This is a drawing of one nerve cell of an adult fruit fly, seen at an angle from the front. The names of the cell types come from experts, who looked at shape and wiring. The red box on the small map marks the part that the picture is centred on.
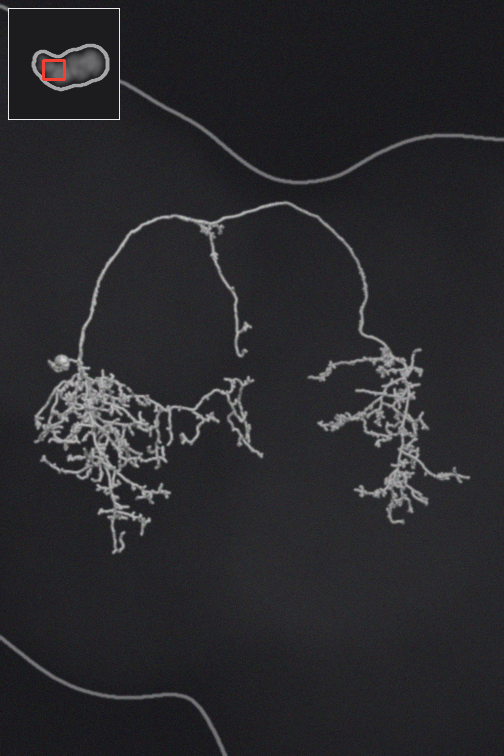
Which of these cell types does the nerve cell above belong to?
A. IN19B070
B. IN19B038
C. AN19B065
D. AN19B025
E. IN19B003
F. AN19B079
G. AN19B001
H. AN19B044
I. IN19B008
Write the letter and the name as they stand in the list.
B. IN19B038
